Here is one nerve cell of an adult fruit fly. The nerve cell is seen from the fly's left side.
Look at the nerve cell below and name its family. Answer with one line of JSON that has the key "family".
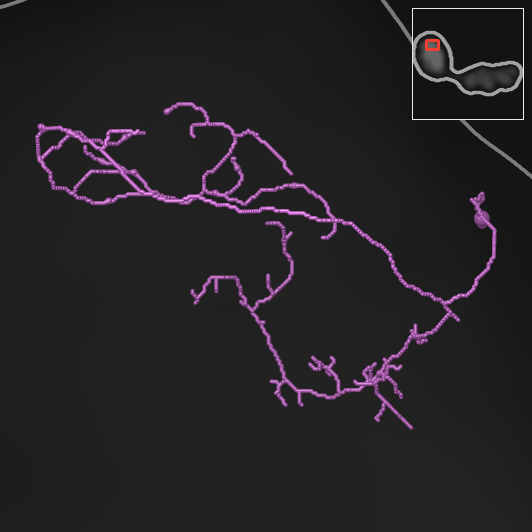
{"family": "hemilineage DL1_dorsal"}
